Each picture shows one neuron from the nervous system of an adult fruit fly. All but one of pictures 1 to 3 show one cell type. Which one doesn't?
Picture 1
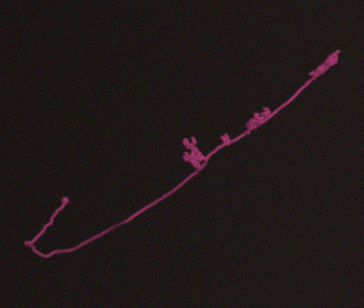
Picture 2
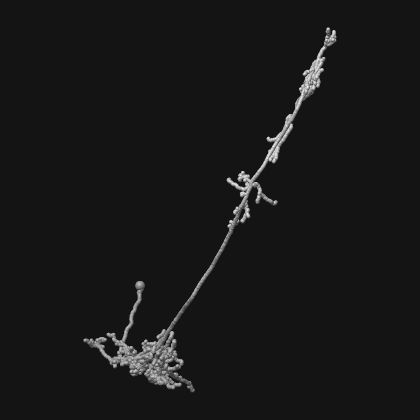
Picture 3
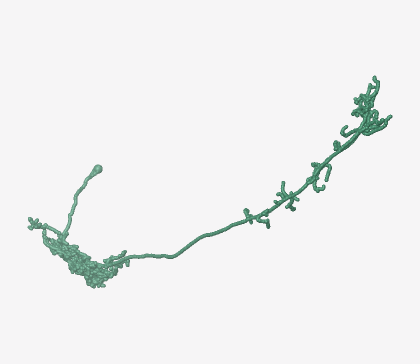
Picture 1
